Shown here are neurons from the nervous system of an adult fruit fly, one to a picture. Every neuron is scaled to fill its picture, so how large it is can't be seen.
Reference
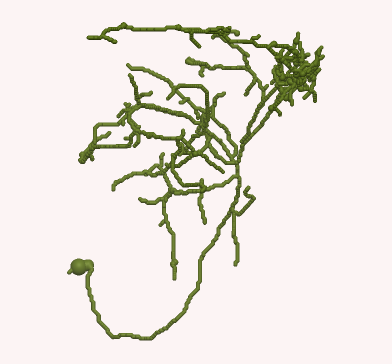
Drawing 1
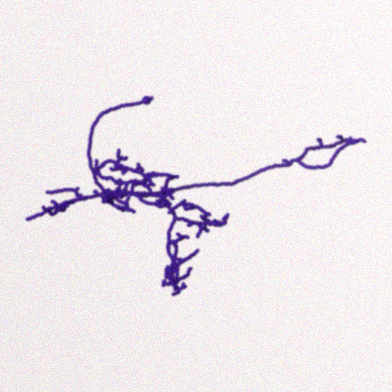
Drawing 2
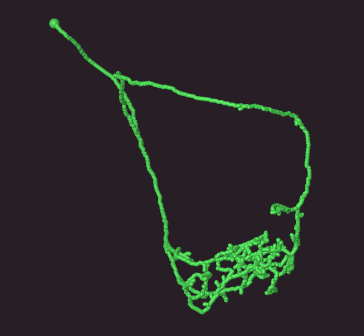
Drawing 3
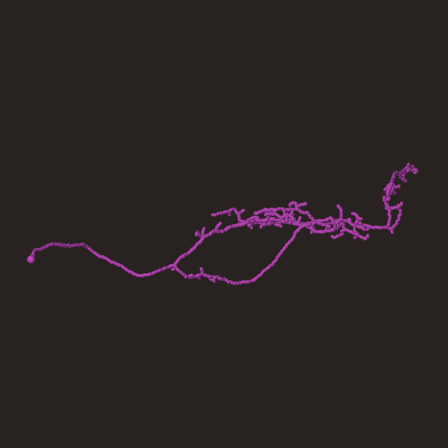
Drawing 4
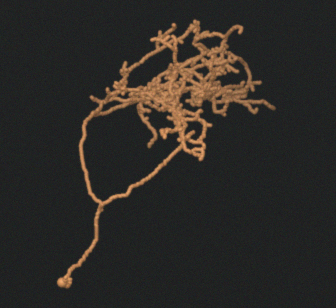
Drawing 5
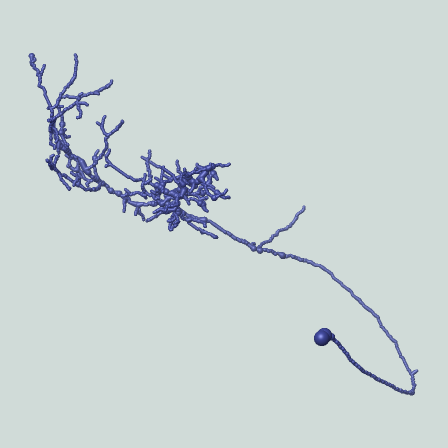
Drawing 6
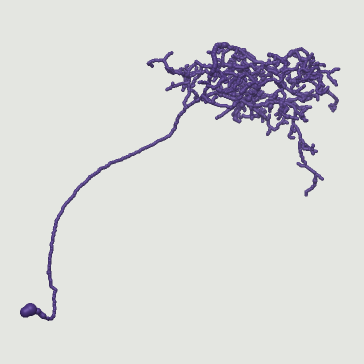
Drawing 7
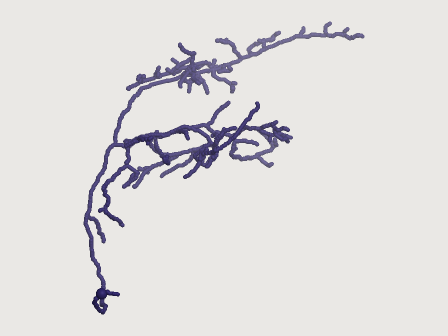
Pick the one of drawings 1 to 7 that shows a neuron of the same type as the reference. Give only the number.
7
